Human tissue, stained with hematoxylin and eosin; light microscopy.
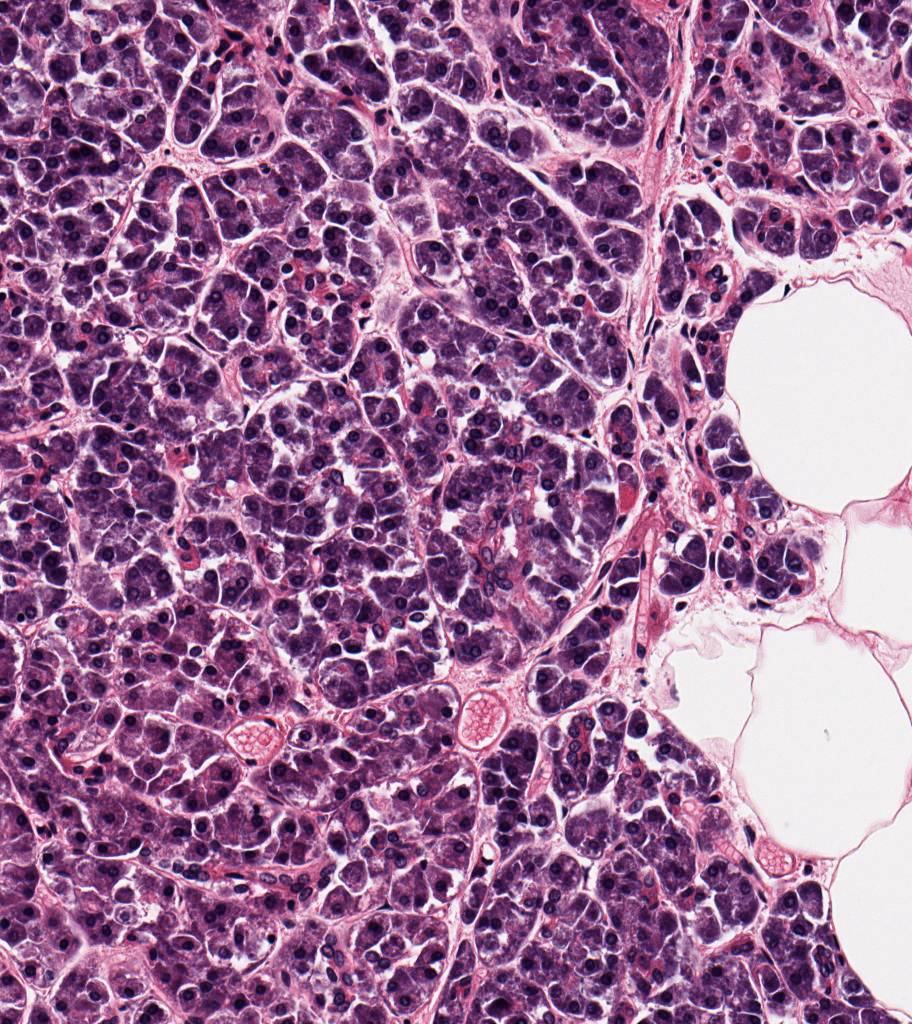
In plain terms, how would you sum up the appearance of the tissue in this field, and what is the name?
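Acinar cells: cytoplasm deeply purple-staining. Nucleus single, round, toward the cell base. Right edge: large empty fat cells. Lower centre: two small round vessels packed with red blood cells. Tissue: pancreas.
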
